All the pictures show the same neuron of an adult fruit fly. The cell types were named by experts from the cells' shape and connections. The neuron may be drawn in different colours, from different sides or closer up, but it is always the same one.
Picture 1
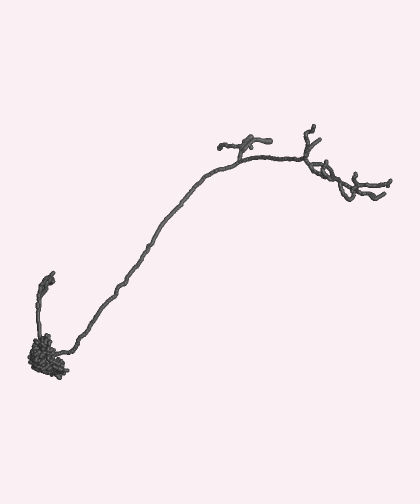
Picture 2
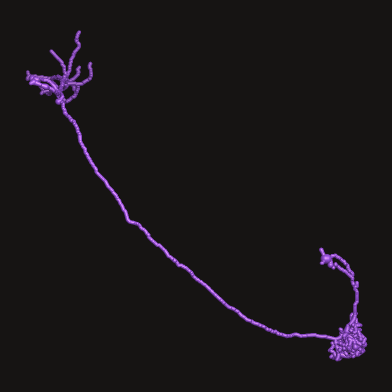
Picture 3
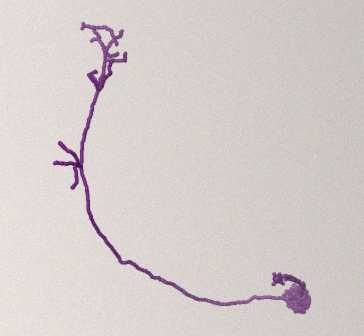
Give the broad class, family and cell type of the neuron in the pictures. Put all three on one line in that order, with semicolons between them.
central-brain intrinsic neuron; hemilineage ALad1; VM5v_adPN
